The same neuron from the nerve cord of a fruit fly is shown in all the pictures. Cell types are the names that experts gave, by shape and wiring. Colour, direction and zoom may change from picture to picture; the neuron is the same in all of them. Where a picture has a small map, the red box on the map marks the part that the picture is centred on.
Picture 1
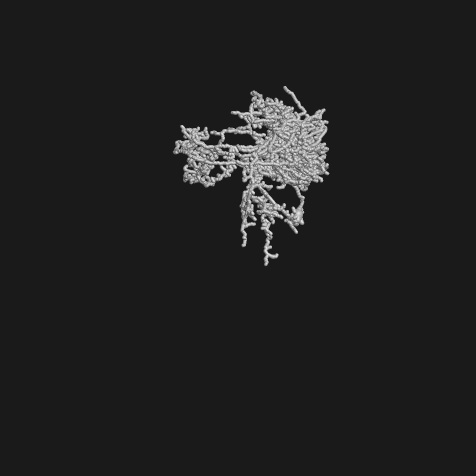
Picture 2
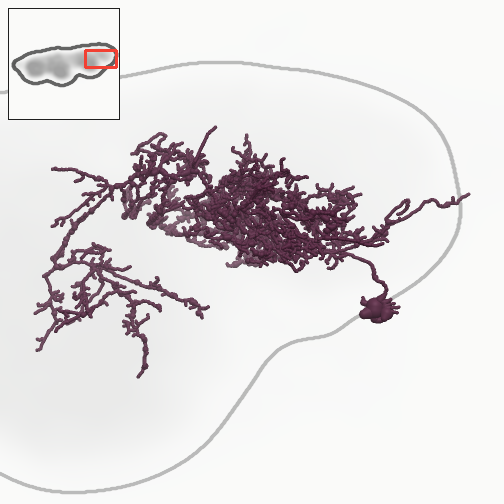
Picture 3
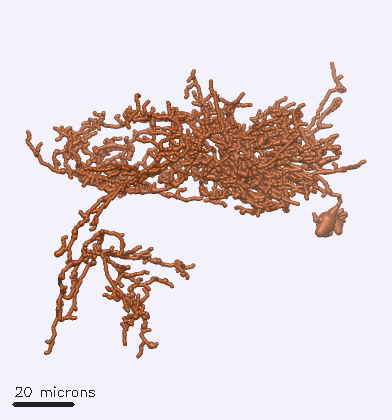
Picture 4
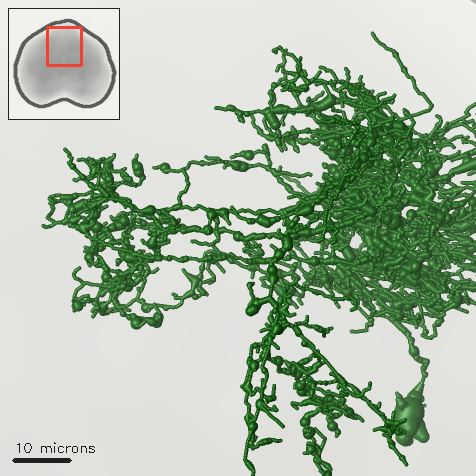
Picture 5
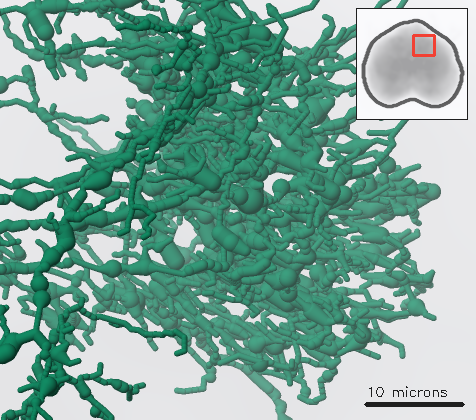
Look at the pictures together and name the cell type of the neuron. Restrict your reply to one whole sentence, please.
By its cell type, the neuron is INXXX297.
